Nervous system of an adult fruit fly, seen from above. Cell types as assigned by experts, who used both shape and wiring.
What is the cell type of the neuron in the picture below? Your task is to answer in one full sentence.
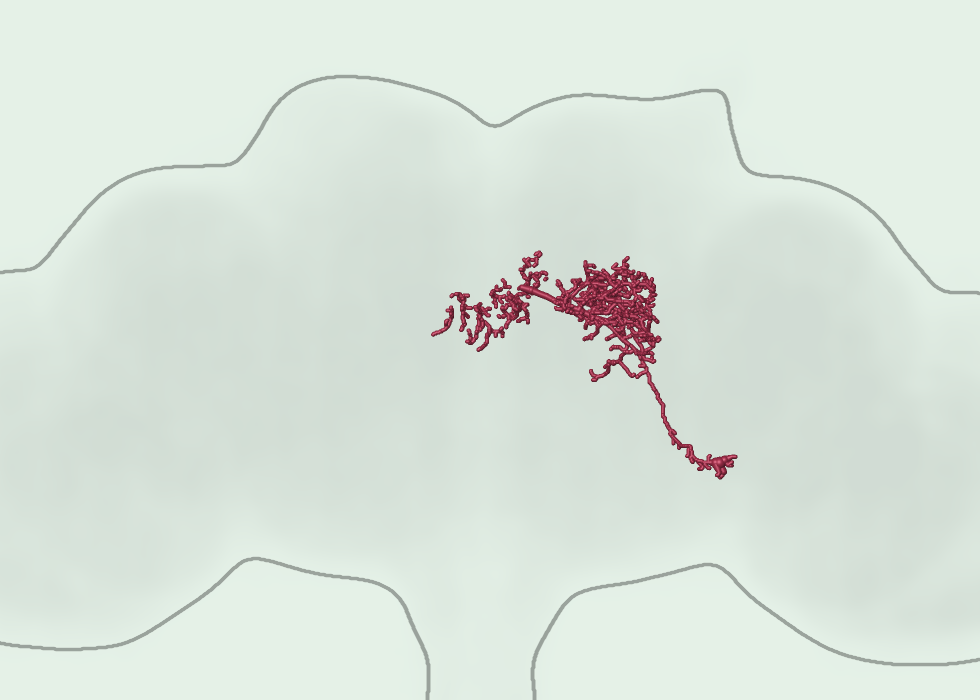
The cell type GNG017 is the type of this neuron.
